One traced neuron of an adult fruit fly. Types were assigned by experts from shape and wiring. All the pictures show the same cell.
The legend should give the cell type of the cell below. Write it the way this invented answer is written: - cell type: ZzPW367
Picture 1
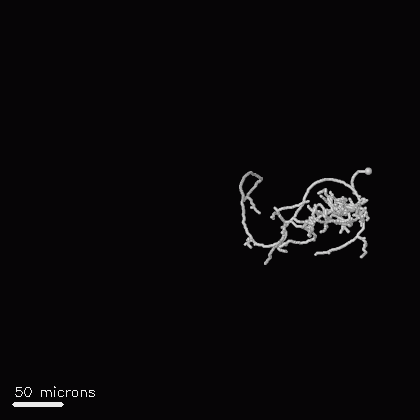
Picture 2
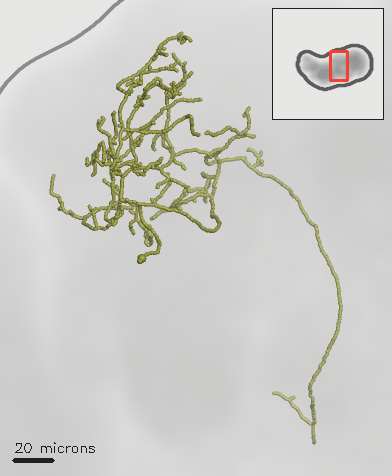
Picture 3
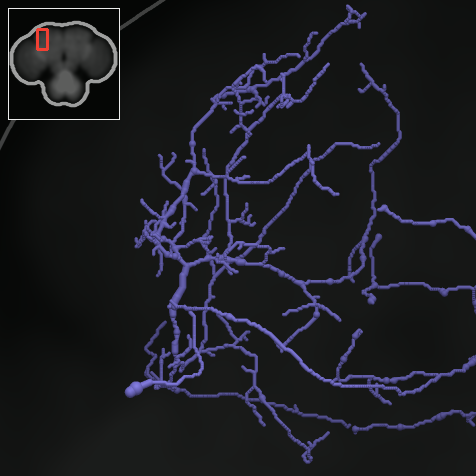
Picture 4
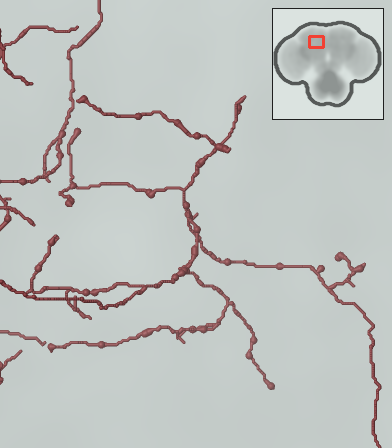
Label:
- cell type: CL078_c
